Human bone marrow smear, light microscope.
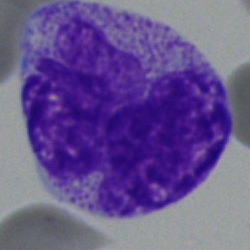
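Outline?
Smooth, rounded, no surface projections.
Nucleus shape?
Irregular and folded, outline indented.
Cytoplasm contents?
Fine purple granules scattered throughout; no clear vacuoles.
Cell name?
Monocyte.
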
